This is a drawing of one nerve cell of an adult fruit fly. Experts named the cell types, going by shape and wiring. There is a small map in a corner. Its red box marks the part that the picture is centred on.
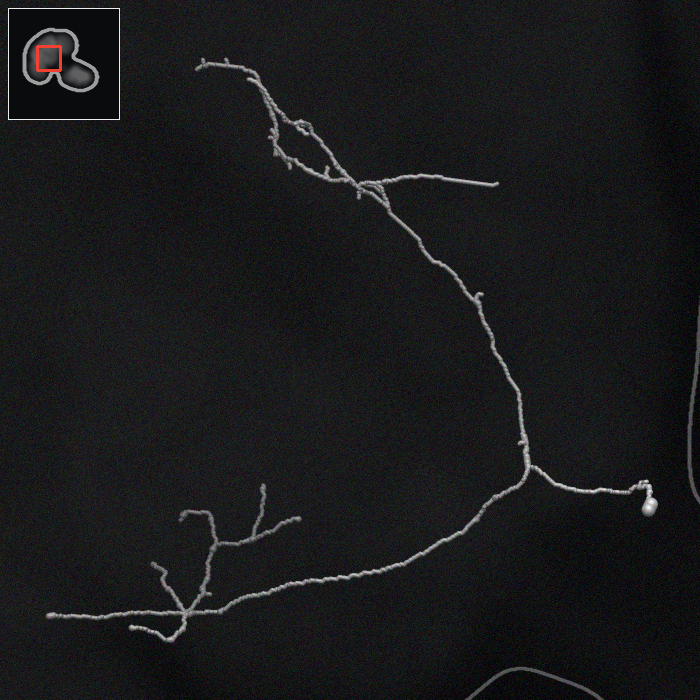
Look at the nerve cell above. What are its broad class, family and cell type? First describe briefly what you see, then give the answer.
The cell body is at the lower right of the picture. As drawn here it is about as wide as it is tall. This is a central-brain intrinsic neuron. Its family is hemilineage LB19. It is of cell type PS335.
